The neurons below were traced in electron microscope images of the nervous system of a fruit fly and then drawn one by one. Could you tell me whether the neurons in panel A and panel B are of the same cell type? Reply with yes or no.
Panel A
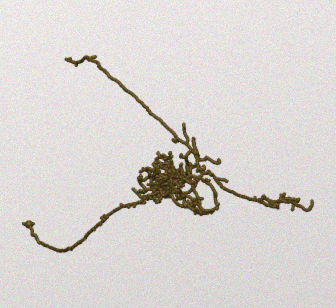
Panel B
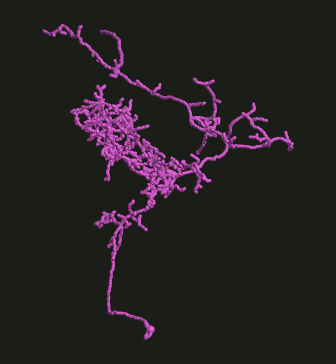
yes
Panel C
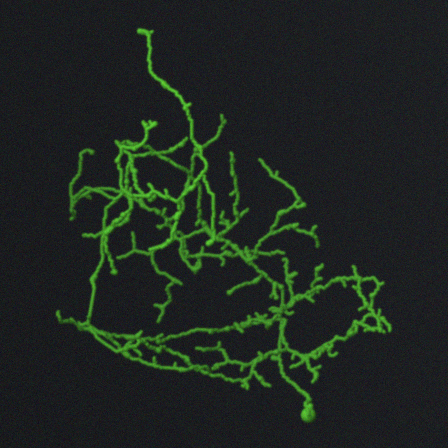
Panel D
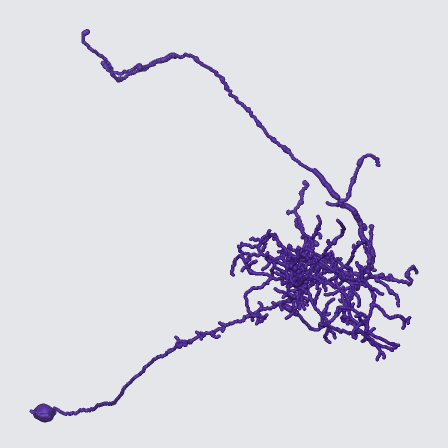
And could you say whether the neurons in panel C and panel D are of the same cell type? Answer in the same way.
no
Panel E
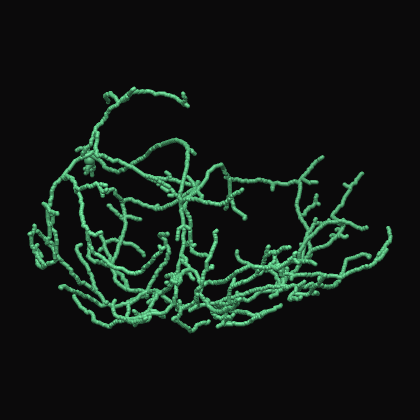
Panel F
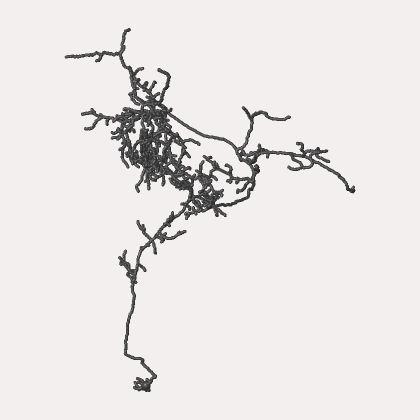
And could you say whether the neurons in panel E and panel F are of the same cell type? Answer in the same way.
no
